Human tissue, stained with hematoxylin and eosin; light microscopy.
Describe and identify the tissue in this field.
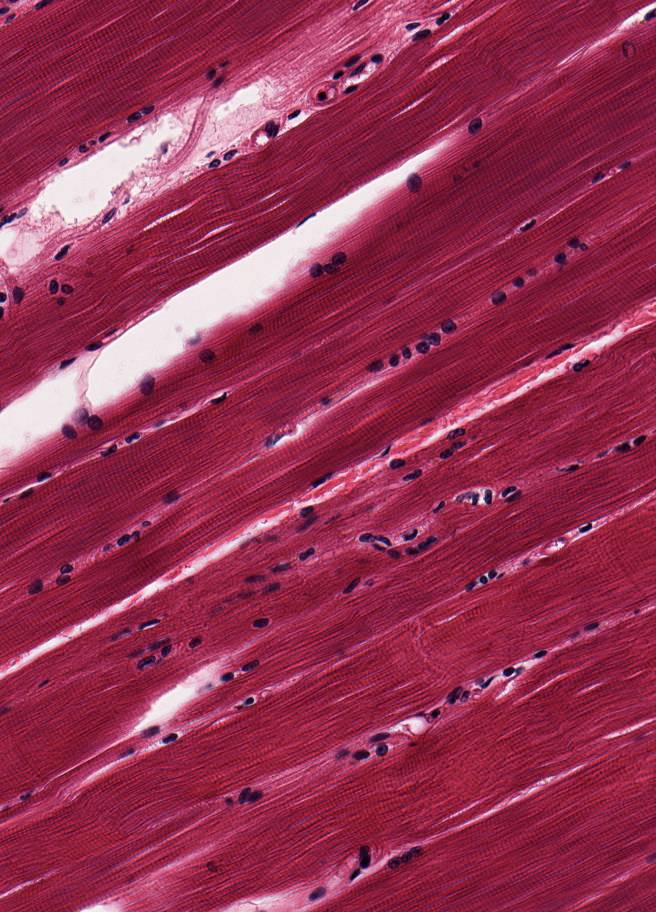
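Notice that the fibres are unbranched and keep a fairly even width along their length. Their dark nuclei are small and elongated, lying along the fibre edges rather than in the centres. The cytoplasm stains a deep eosinophilic pink-red. This is skeletal muscle.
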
